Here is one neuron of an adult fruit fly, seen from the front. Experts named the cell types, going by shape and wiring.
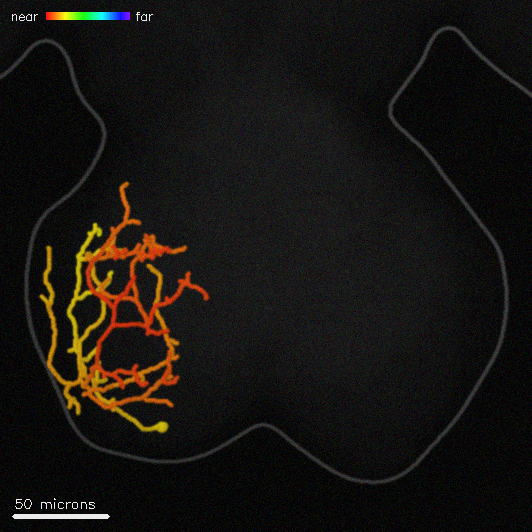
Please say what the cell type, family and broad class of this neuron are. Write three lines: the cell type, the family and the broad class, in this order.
IN04B091
hemilineage 04B
nerve-cord intrinsic neuron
